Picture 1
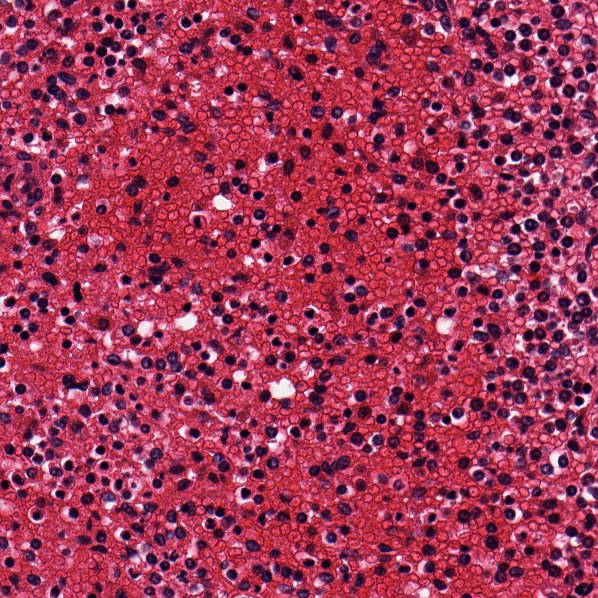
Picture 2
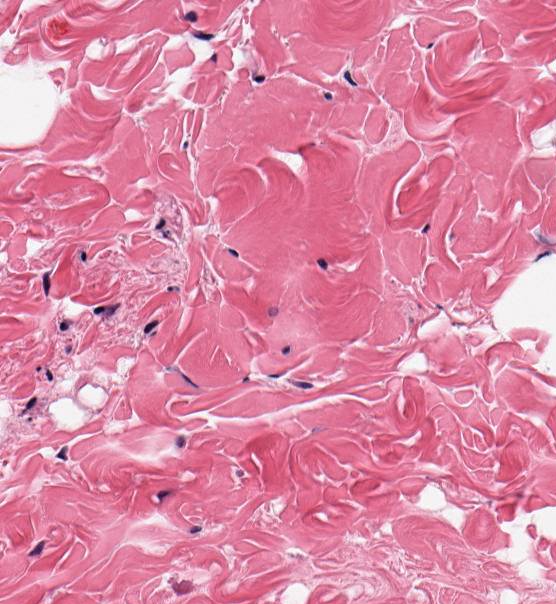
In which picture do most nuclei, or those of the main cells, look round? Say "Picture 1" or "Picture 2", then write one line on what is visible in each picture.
Picture 1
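In picture 1: Small, round, dark purple nuclei are scattered among the erythrocytes across the whole field.
In picture 2: The nuclei between the bundles are small, dark and spindle-shaped.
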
